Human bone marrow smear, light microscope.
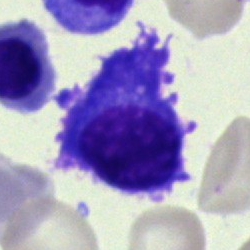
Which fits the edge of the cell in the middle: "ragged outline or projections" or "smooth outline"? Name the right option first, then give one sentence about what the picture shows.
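Ragged outline or projections. Many small irregular projections stick out from the cell's edge all around.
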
